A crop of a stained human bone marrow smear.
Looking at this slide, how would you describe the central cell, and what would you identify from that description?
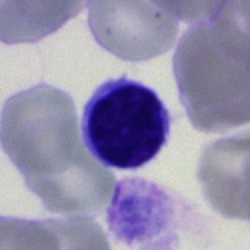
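The outline, as I trace it, is round and smooth. Inside, the chromatin is very dark purple and densely condensed. I can find only a very thin rim of cytoplasm at the edge, and no granules in it. This cell is a lymphocyte.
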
